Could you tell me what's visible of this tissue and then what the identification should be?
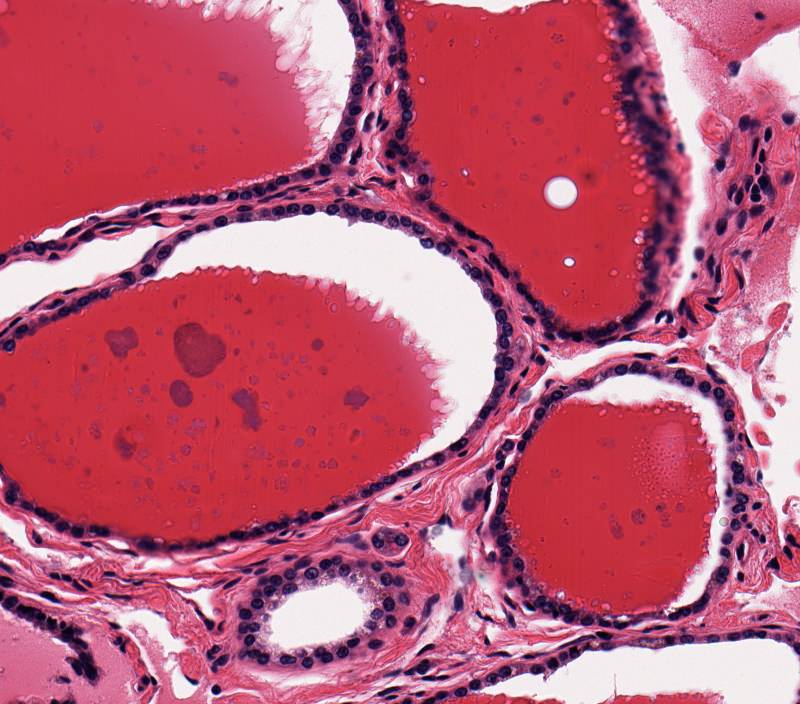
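Each follicle is lined by one layer of flattened to low cuboidal epithelial cells with small, round, dark nuclei evenly spaced in a row. The linings are smooth, with no papillary folds projecting into the lumens. It is thyroid.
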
